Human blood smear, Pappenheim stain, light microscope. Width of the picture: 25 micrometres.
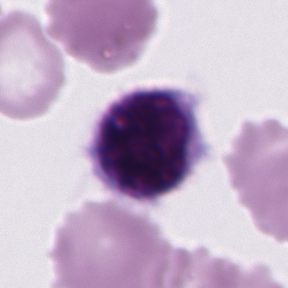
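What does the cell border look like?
The cell is roughly round with a slightly uneven border, and small fine projections stick out from it, most clearly on the left and right sides.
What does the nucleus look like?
A single rounded mass without lobes, in which no nucleolus can be seen.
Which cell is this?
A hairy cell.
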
